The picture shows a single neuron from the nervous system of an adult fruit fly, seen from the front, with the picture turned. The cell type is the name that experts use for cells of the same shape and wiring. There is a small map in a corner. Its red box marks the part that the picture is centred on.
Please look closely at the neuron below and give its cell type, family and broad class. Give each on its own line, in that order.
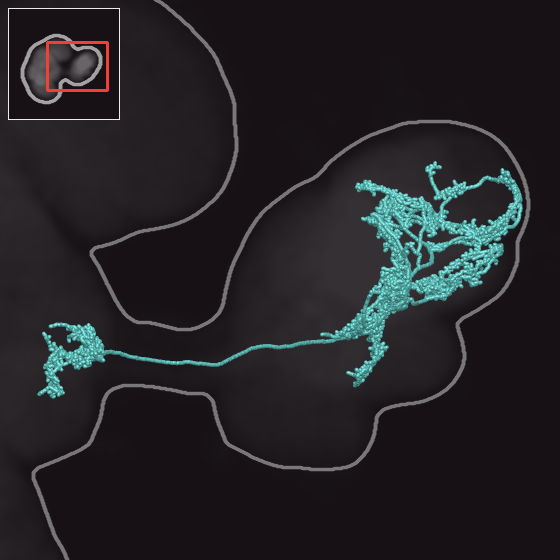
AN05B009
hemilineage 05B
ascending neuron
